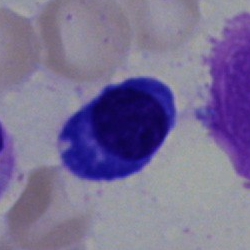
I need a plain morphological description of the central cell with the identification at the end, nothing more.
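Outline: oval, long axis running from lower left to upper right. Nucleus: off-centre, toward the upper right; no nucleolus seen. Cytoplasm: a paler zone beside the nucleus on its lower-left side. The cell is a plasma cell.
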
